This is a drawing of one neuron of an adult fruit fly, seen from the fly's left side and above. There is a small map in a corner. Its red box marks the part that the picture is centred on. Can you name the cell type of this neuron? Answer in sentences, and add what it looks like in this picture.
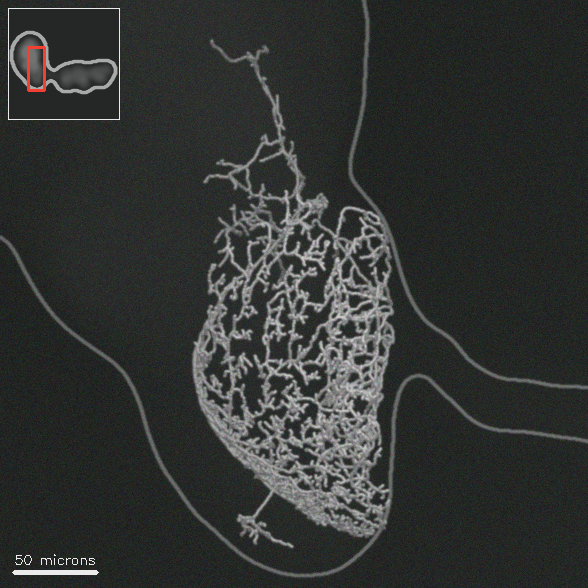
Its cell type is LPT54. This is a visual projection neuron. From top to bottom in the picture it spans about 300 microns. The picture shows more than a hundred branch ends.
